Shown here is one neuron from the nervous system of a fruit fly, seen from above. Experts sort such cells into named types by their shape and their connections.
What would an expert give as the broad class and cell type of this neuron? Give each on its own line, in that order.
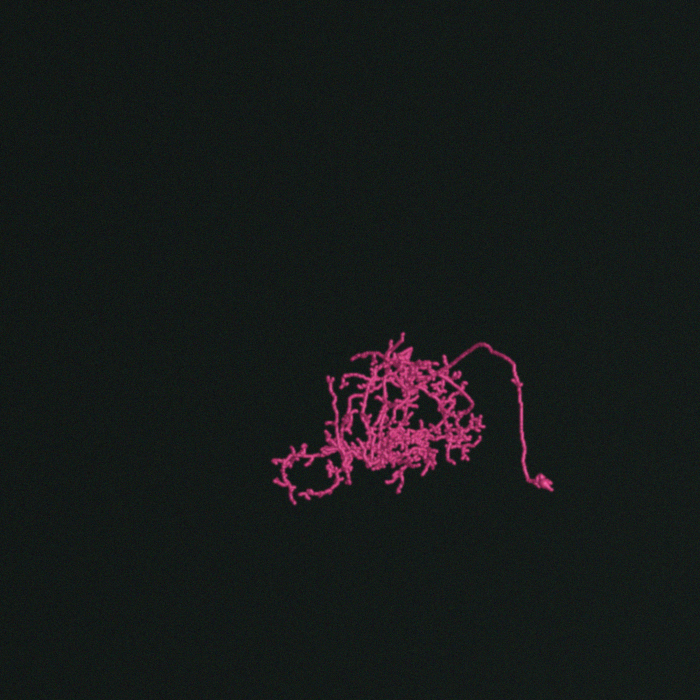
central-brain intrinsic neuron
GNG553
